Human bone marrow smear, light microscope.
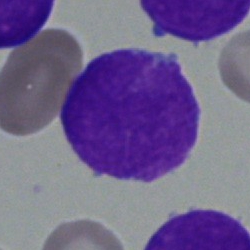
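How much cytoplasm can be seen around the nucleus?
So little that it is hardly visible.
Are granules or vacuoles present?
Neither granules nor vacuoles are seen in the cell.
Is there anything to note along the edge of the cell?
Yes: a small pale blue bleb projects from its upper right edge.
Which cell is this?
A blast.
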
